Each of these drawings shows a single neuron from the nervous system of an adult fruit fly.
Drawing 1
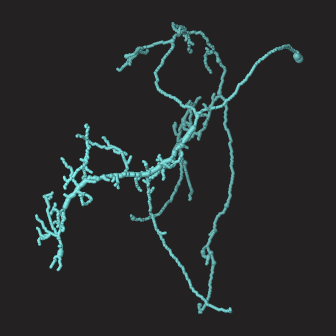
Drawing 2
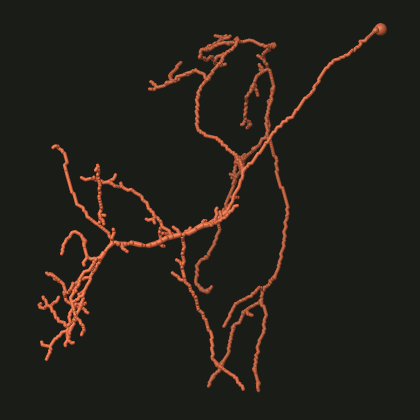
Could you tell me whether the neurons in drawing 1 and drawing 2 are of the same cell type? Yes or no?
yes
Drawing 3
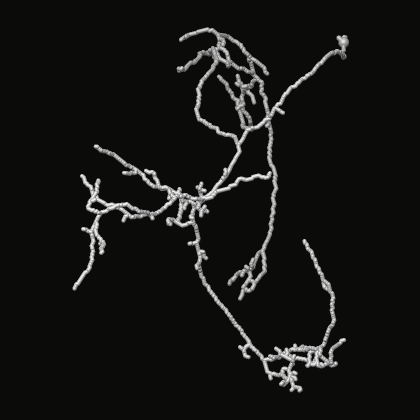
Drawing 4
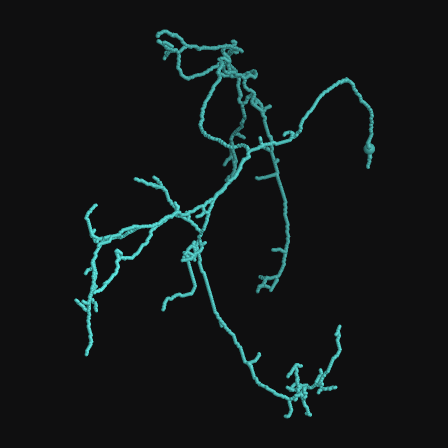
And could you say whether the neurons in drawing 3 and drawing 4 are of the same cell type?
yes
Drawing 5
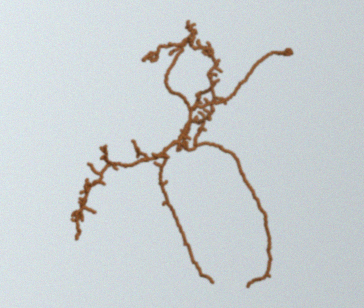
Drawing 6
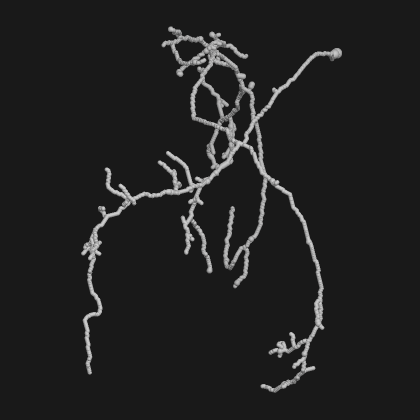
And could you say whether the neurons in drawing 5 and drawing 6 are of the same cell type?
no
